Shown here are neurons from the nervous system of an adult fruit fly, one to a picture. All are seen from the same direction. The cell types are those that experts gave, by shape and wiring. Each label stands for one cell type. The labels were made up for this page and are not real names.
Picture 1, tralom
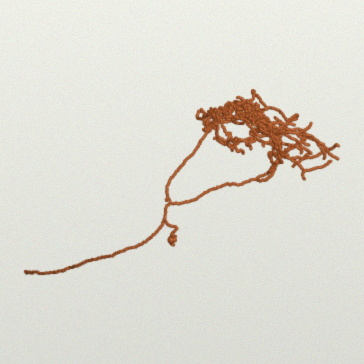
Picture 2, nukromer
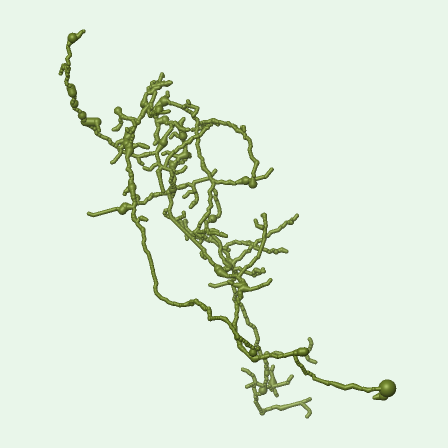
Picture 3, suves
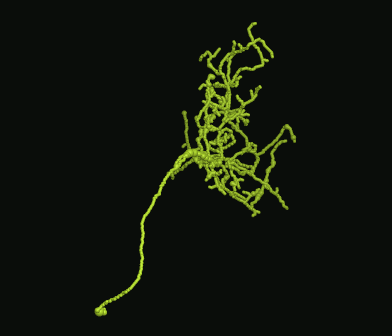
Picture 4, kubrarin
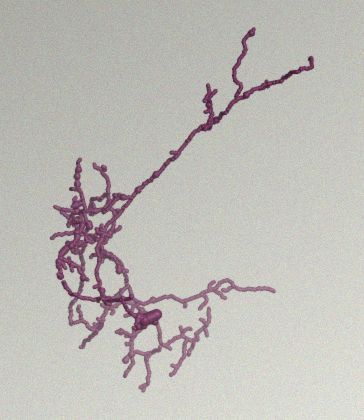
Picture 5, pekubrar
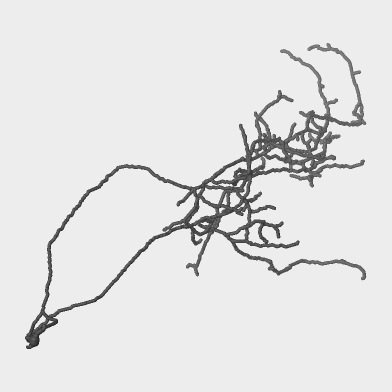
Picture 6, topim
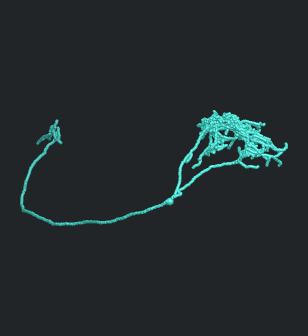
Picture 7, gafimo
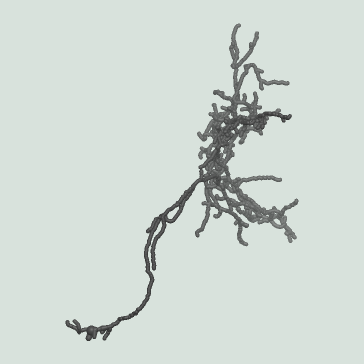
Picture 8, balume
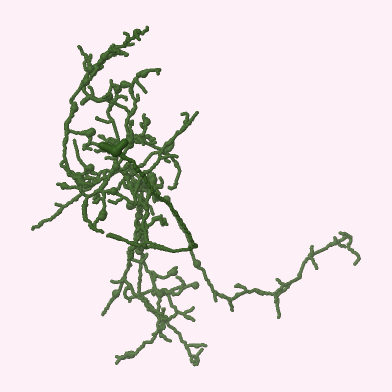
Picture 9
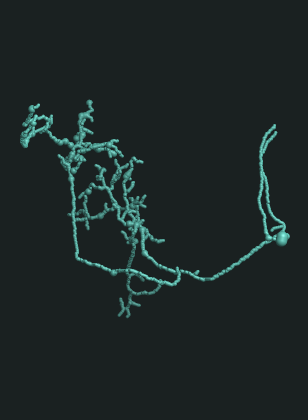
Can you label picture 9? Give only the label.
nukromer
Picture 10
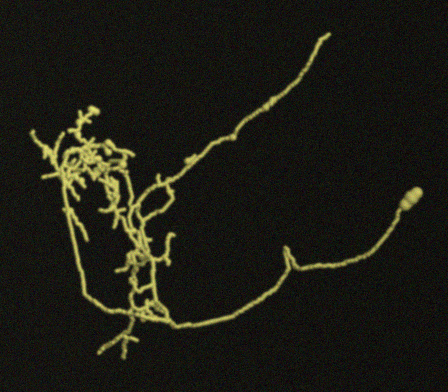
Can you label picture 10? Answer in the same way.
nukromer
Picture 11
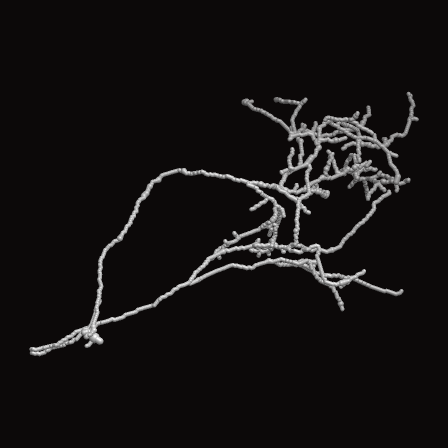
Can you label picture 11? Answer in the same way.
pekubrar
